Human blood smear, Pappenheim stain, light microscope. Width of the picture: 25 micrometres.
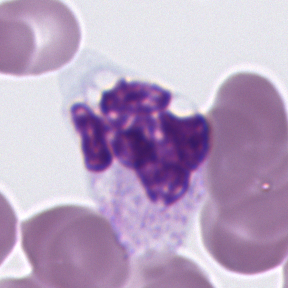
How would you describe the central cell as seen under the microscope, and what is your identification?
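The nucleus of the central cell is divided into several lobes crowded together. Most of the visible cytoplasm lies beneath the nucleus and contains fine violet granules. The cell outline is irregular rather than round. This is a segmented neutrophil.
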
